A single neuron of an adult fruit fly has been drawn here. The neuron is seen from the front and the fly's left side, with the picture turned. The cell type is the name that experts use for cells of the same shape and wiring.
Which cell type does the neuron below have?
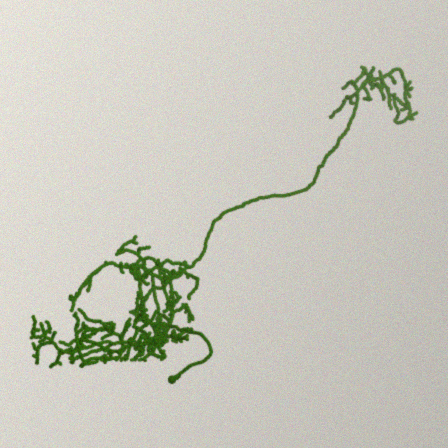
DNge147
